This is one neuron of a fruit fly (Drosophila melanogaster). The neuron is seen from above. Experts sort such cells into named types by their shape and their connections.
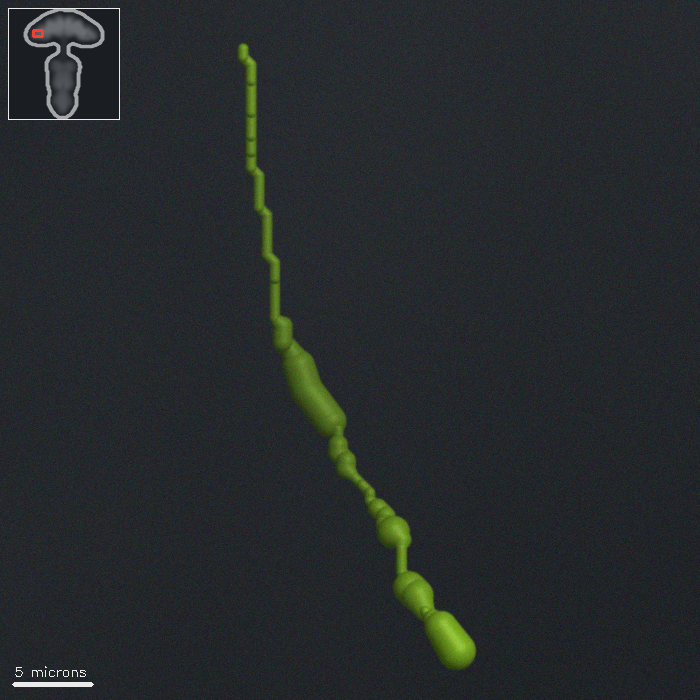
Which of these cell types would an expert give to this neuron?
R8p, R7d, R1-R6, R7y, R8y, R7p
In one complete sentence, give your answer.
The cell type name for this neuron is R8y.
